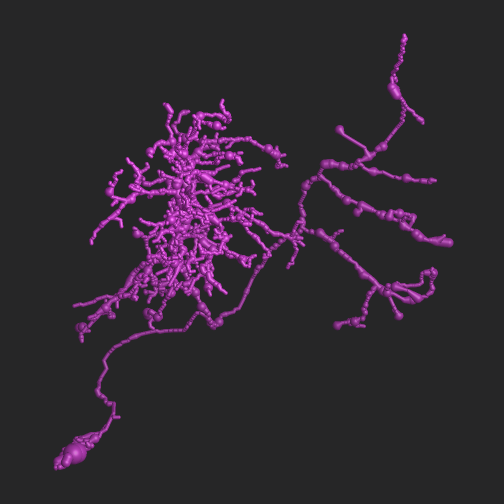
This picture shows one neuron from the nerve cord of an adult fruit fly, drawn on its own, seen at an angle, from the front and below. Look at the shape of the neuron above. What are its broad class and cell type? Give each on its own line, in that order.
nerve-cord intrinsic neuron
INXXX405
